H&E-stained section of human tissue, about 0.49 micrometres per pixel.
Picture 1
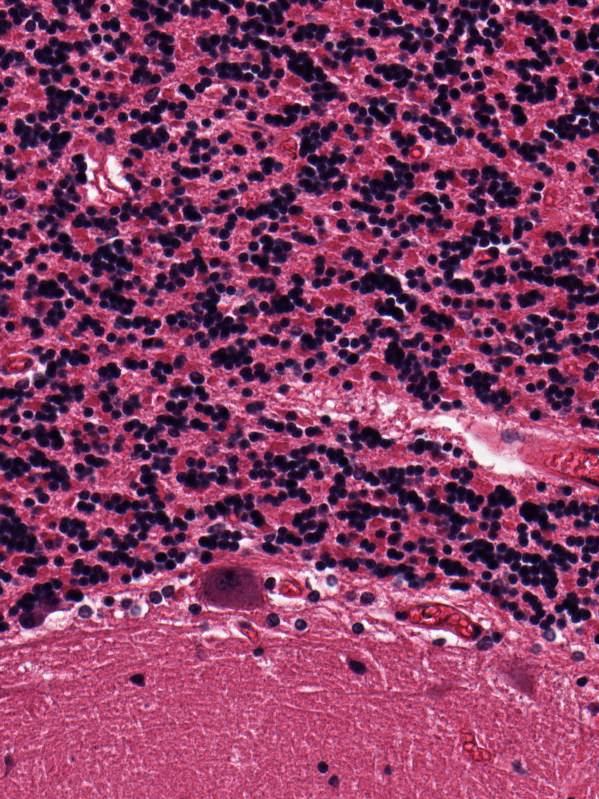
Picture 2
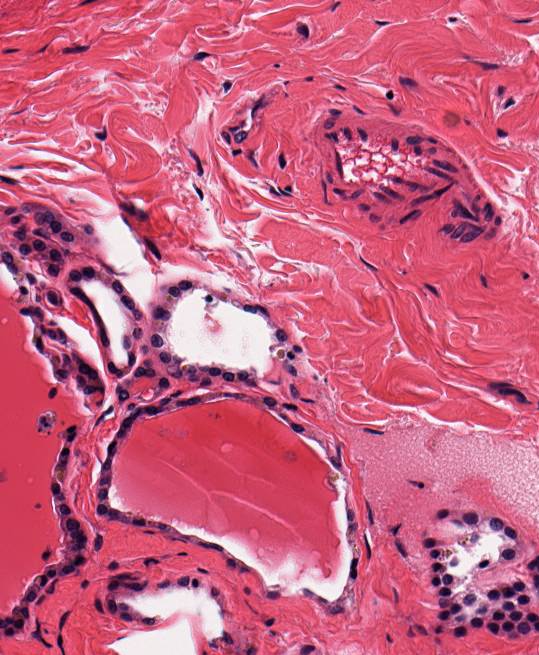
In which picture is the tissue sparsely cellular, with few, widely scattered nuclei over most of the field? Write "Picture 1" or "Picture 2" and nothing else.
Picture 2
